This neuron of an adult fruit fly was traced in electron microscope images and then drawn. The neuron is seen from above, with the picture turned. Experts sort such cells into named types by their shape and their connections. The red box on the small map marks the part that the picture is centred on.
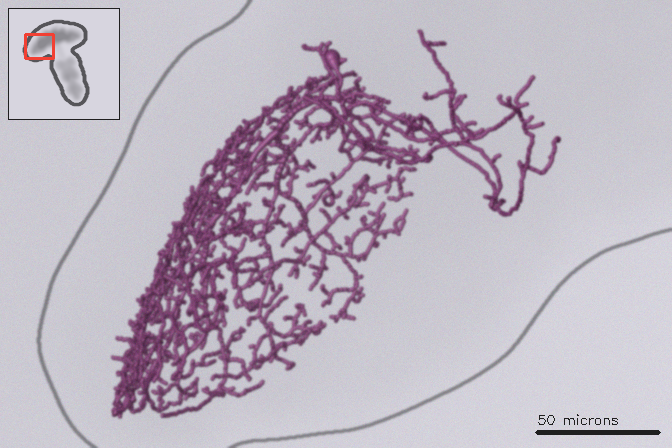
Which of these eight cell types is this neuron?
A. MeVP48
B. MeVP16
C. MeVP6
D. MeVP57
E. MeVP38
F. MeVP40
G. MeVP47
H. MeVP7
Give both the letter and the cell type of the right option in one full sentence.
Named in option G, MeVP47 is the cell type of the neuron.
